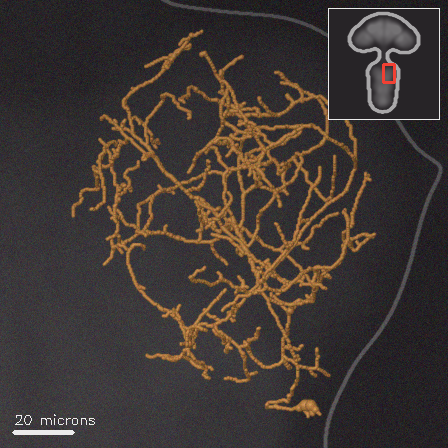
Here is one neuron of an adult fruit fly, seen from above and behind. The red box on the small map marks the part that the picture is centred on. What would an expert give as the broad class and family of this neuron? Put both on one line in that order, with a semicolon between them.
nerve-cord intrinsic neuron; hemilineage 04B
